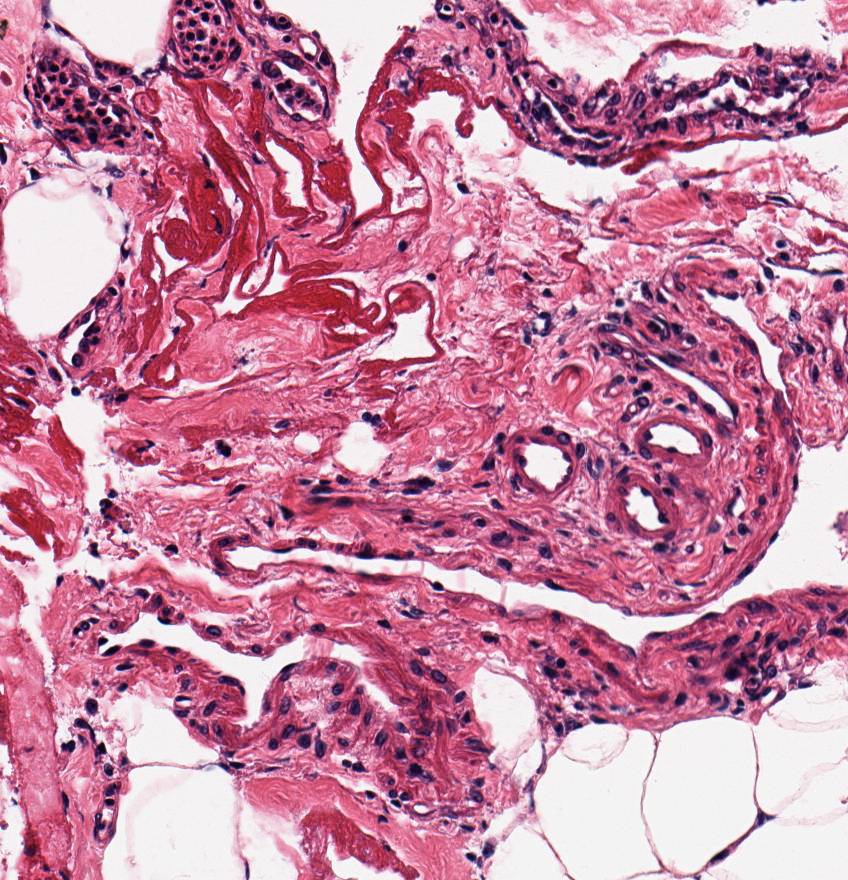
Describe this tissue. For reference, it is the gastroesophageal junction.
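Fibrous connective tissue makes up the field, carrying scattered vessels and fat; no epithelium or glands appear anywhere in it. Small vessels lie in groups, wrapped together by concentric layers of spindle-shaped cells. In the upper left, thick, wavy, deeply eosinophilic collagen bundles are crowded together. Adipocytes, with thin membranes and clear cytoplasm, occupy the lower right corner.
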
